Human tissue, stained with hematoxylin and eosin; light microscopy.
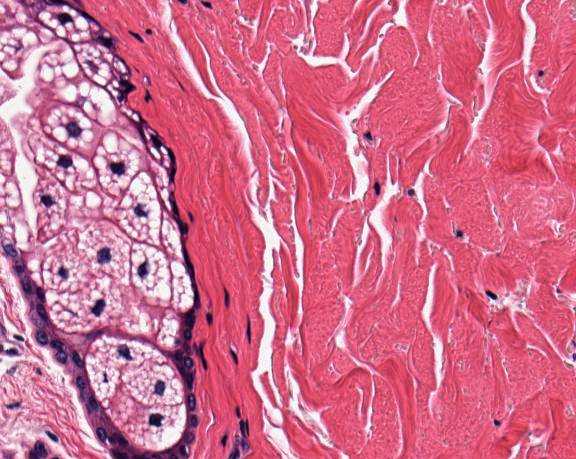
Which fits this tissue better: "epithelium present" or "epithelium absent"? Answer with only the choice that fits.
Epithelium present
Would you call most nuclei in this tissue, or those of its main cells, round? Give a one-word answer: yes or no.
Yes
